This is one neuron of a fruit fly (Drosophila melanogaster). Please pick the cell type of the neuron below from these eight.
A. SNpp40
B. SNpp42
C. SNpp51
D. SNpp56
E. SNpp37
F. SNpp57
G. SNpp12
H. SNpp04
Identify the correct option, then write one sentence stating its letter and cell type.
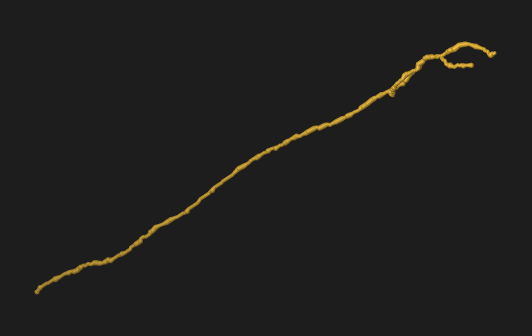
The neuron is typed SNpp56, per option D.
